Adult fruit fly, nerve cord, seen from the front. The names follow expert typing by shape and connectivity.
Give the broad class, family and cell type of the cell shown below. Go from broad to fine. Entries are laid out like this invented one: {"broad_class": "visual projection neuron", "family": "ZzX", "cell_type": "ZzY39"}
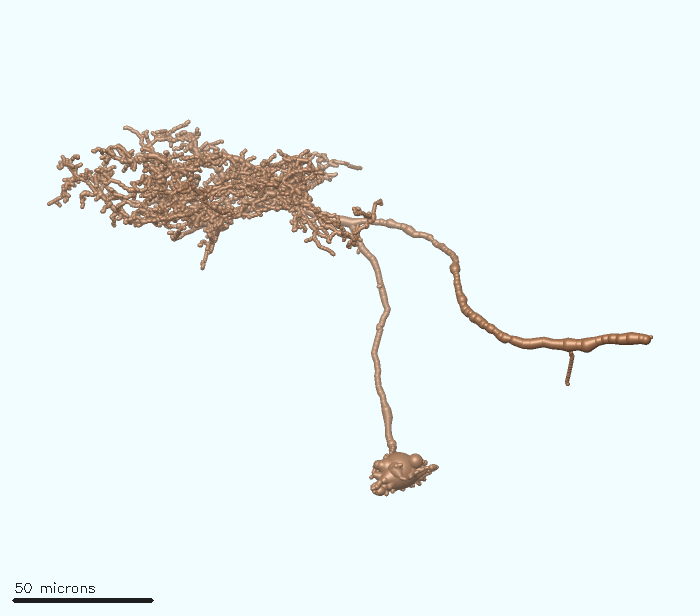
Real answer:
{"broad_class": "motor neuron of the nerve cord", "family": "hemilineage 16B", "cell_type": "DVMn 1a-c"}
